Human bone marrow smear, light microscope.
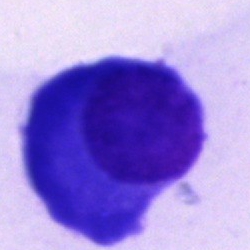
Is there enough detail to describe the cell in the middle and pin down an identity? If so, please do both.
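Cytoplasm first: it is abundant and lies mostly to the left of and below the nucleus. Next, granules: none can be seen. Then vacuoles: again none. Last, the margin, where small bumps project along the upper and right edges. Conclusion: plasma cell.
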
